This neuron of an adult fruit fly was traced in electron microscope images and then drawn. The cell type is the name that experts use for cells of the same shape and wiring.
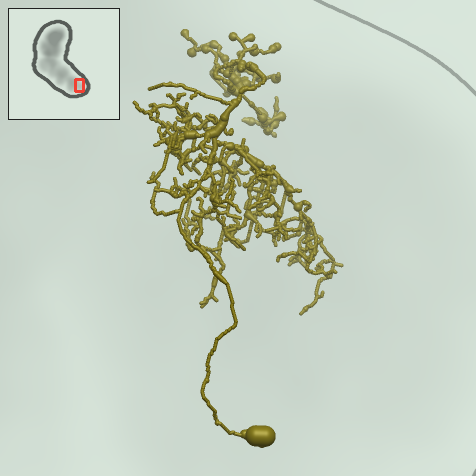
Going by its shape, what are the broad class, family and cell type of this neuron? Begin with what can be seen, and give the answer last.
The cell body can be seen at the bottom of the picture. Dozens of branch ends can be seen. It is a nerve-cord intrinsic neuron. The family is hemilineage 06A. The cell type is IN06A106.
